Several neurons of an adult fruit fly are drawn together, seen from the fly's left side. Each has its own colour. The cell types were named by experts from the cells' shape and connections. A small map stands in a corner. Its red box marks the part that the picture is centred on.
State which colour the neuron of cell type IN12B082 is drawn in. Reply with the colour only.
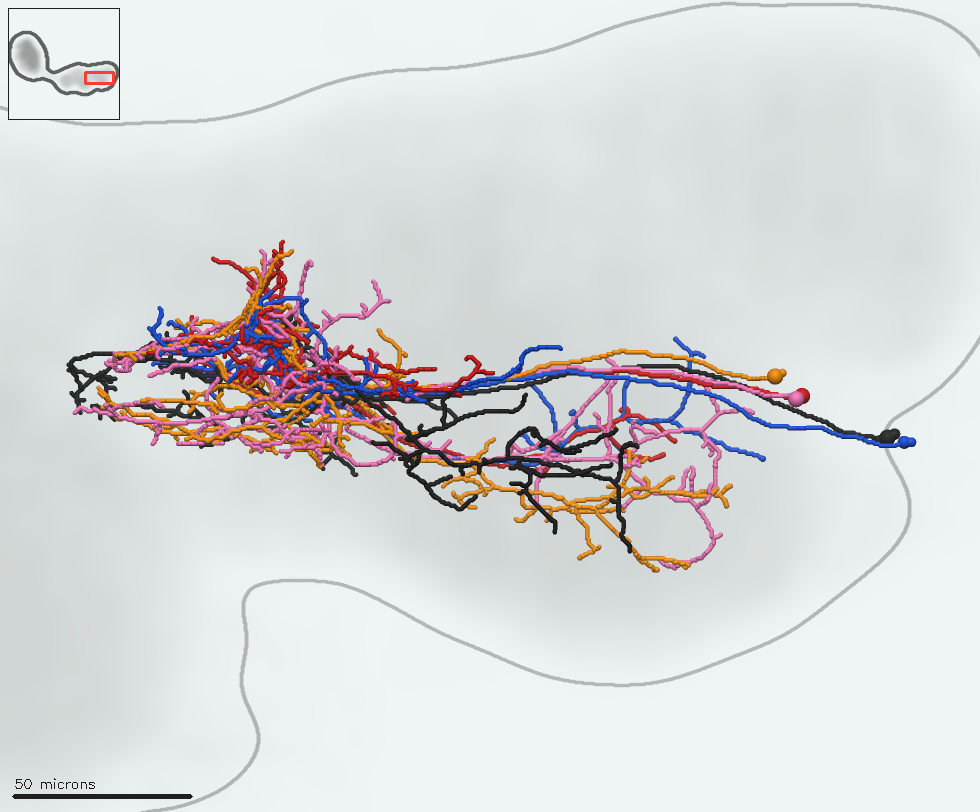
blue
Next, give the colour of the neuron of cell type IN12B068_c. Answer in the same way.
black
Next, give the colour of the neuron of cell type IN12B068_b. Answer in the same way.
pink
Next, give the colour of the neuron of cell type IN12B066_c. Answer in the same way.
red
